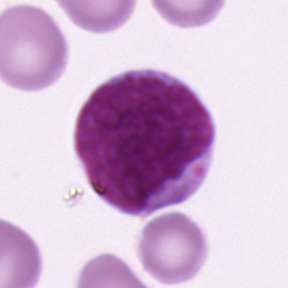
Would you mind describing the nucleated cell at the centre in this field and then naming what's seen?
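Here you've got a cell with a round, smooth outline. The nucleus is more or less round, with no lobes to it. Over on the right there's a single small reddish granule in the cytoplasm. And there are no vacuoles in the cytoplasm. It's a myeloblast.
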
